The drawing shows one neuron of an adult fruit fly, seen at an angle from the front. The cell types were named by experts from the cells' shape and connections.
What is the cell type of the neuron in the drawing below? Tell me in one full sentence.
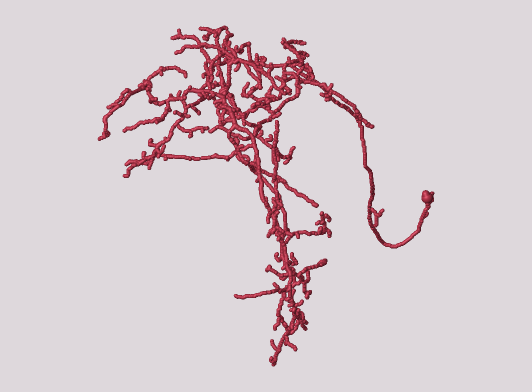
Cell type IN03B053 is what this neuron is.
